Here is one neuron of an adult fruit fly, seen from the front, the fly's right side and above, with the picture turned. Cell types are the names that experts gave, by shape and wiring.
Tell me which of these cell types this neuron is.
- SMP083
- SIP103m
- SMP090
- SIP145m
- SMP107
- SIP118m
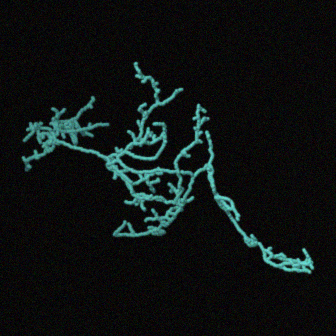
SMP107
